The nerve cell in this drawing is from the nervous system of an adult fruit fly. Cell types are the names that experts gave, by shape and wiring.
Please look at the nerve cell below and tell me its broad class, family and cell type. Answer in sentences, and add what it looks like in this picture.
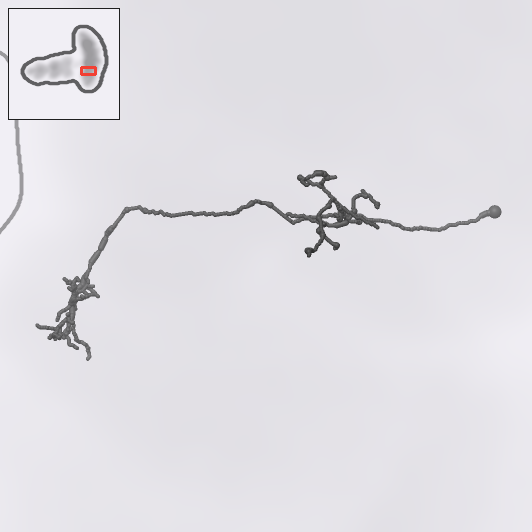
This is a visual projection neuron. Its family is LC. Its cell type is LC12. The cell body is on the right of the picture. In this view it is wider than it is tall.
